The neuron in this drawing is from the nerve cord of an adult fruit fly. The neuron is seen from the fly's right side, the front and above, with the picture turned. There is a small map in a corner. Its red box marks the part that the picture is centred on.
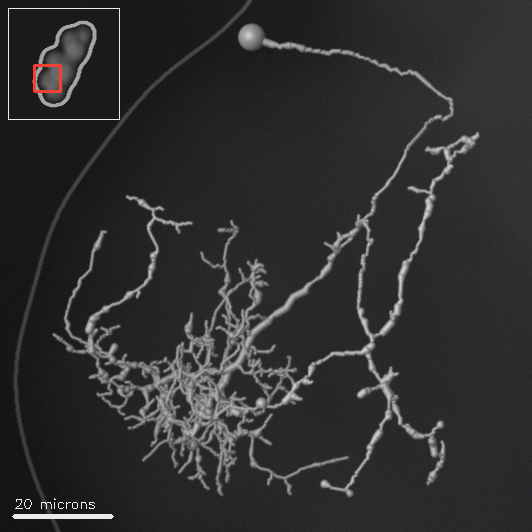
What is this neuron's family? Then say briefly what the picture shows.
The family is hemilineage 03A. This is a nerve-cord intrinsic neuron. From top to bottom in the picture it spans about 95 microns. As drawn here it is about as wide as it is tall.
